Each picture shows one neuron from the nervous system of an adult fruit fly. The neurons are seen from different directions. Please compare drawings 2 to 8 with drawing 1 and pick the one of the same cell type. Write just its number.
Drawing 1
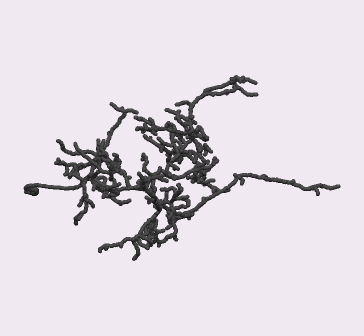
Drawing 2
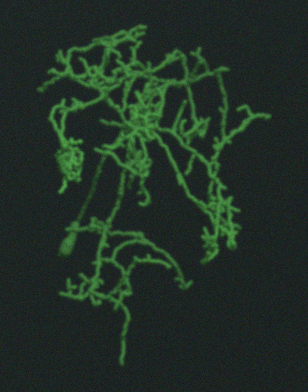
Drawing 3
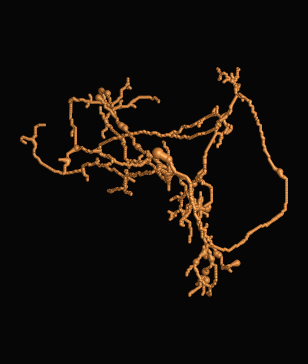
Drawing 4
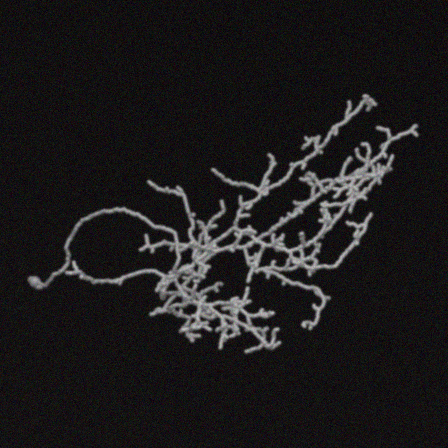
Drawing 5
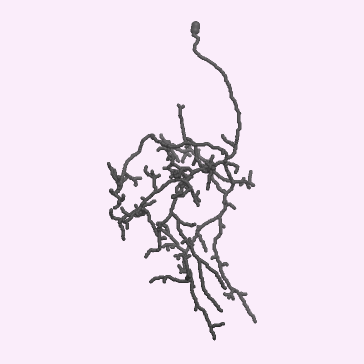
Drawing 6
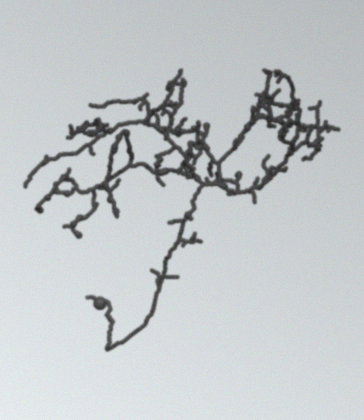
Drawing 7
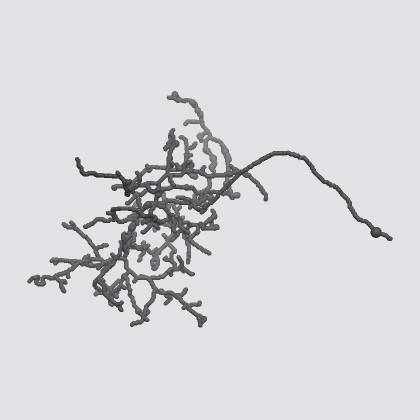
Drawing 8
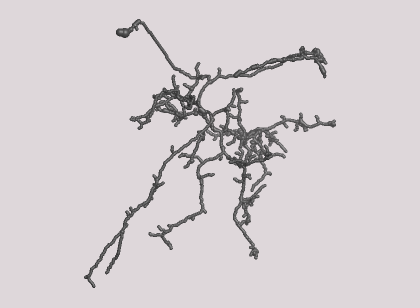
2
